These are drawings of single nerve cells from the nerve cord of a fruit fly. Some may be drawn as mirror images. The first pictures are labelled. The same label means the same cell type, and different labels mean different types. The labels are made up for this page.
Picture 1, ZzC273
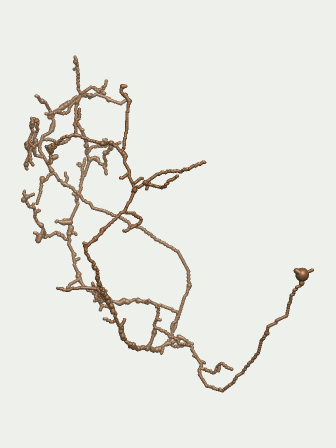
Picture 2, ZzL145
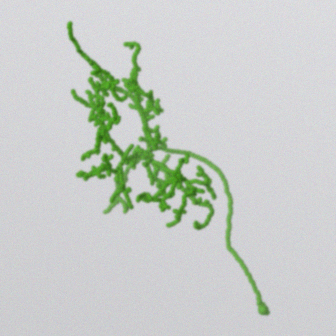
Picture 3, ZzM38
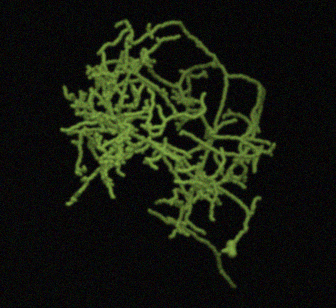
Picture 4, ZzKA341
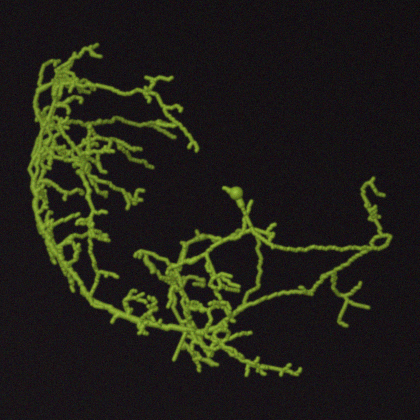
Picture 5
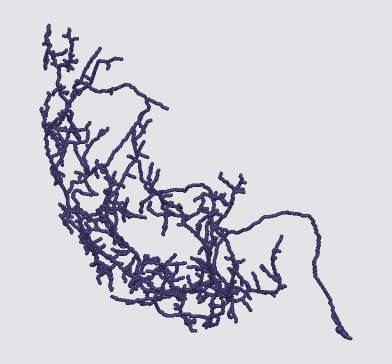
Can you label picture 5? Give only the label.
ZzKA341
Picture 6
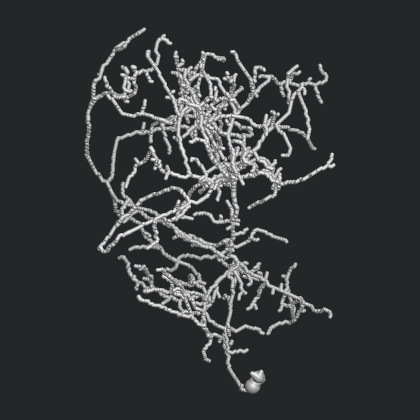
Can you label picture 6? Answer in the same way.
ZzM38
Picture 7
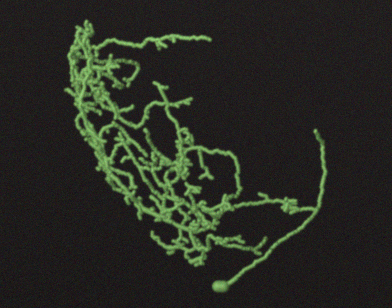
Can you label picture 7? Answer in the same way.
ZzKA341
